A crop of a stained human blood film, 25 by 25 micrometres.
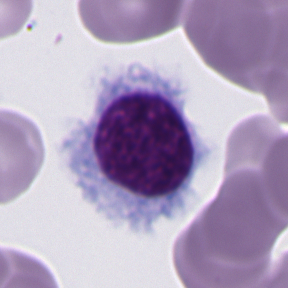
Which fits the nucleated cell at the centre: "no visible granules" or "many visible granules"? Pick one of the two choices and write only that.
No visible granules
